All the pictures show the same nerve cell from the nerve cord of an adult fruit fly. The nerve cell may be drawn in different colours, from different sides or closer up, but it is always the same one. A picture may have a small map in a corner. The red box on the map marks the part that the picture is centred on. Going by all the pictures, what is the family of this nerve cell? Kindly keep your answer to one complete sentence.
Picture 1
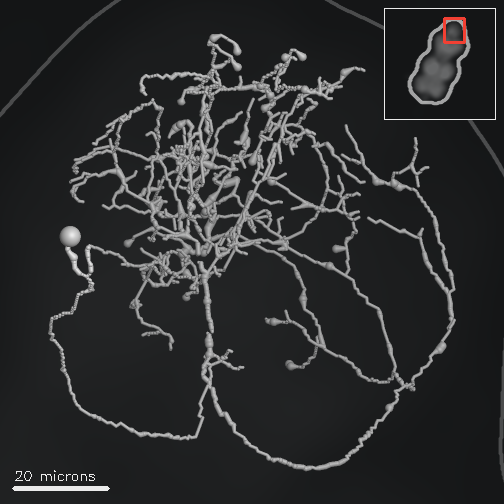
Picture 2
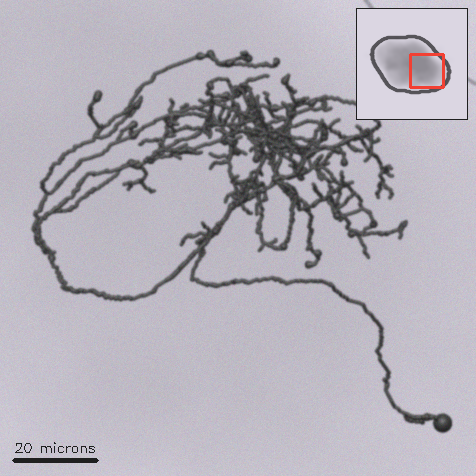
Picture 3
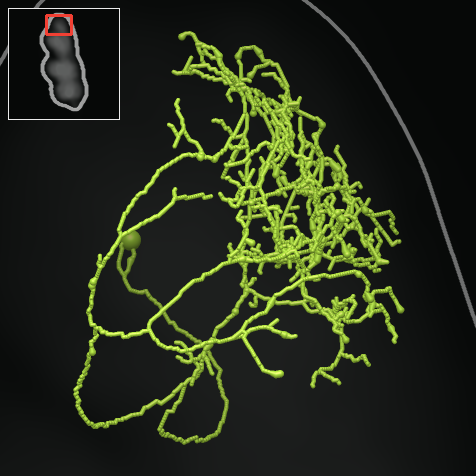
By family, this nerve cell is grouped as hemilineage 06A.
